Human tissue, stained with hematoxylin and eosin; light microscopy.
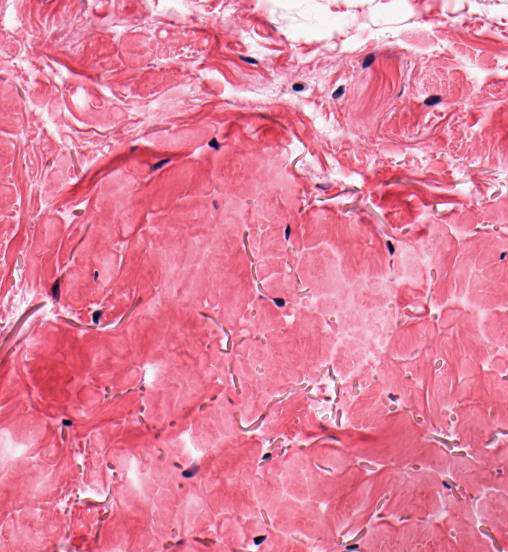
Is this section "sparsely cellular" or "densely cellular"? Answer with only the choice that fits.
Sparsely cellular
